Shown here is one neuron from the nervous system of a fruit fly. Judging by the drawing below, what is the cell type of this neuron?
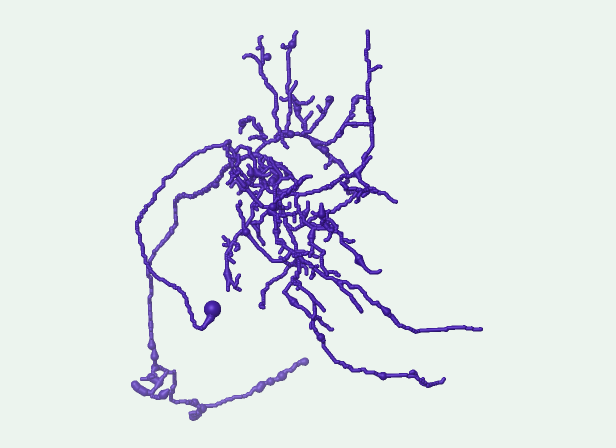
SMP112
